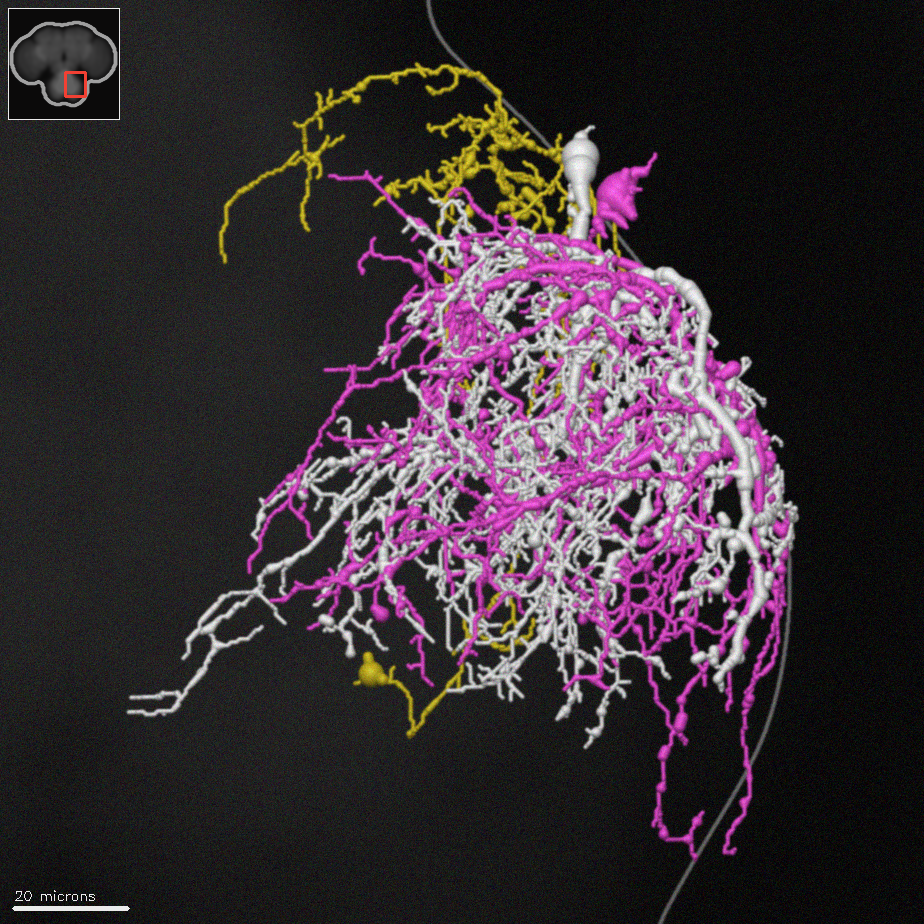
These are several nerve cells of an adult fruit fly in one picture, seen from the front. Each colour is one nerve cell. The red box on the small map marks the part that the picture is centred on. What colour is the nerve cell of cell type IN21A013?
white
